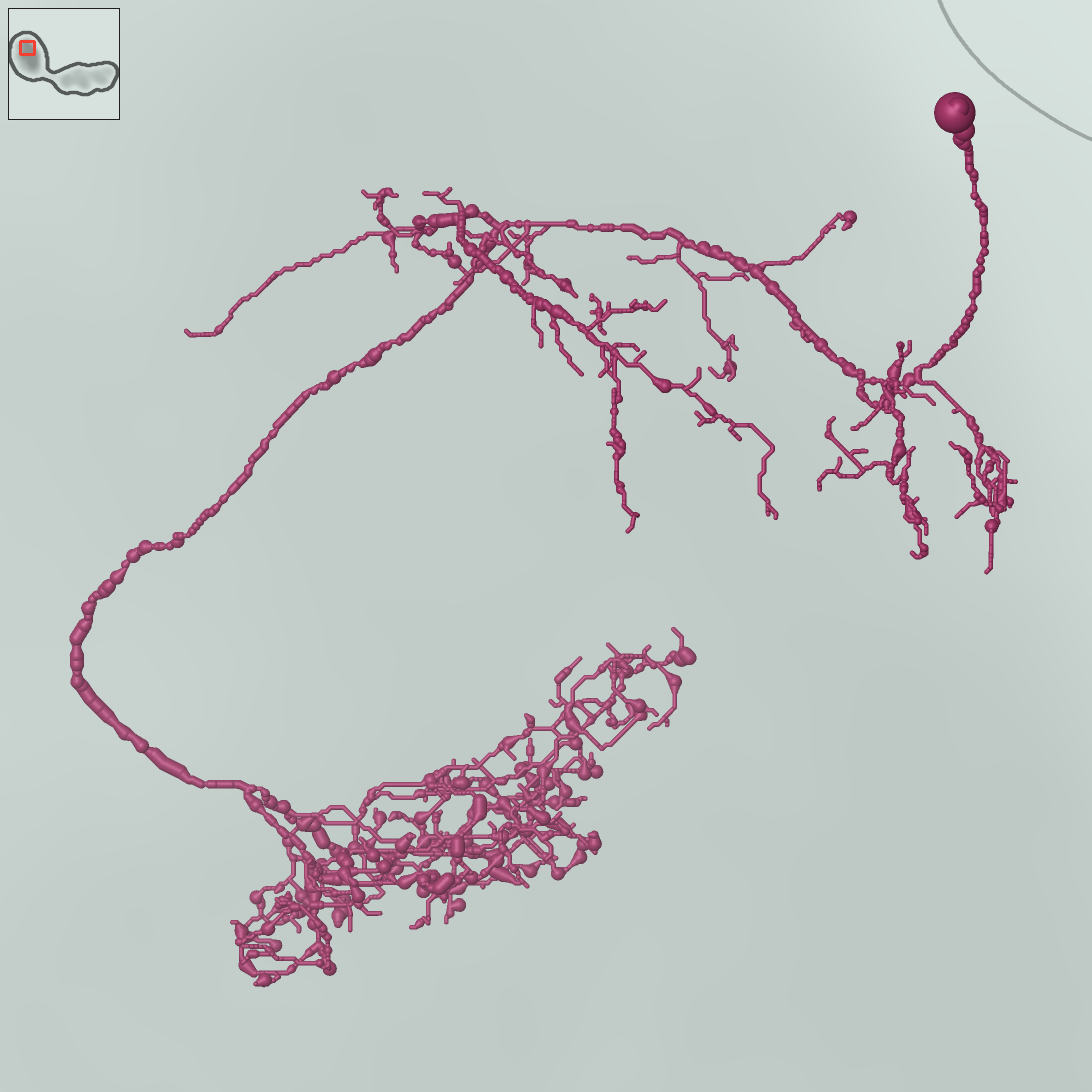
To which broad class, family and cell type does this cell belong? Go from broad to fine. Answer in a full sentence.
A central-brain intrinsic neuron of hemilineage DL1_dorsal, type FB2H_b.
